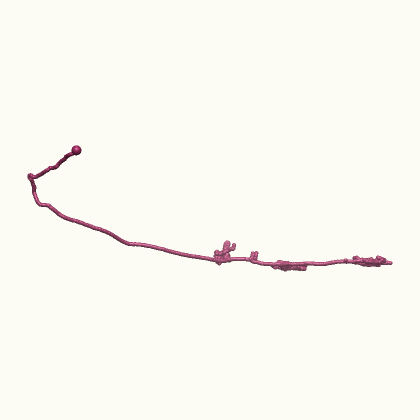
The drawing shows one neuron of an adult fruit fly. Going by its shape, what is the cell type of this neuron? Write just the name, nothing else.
DNpe029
